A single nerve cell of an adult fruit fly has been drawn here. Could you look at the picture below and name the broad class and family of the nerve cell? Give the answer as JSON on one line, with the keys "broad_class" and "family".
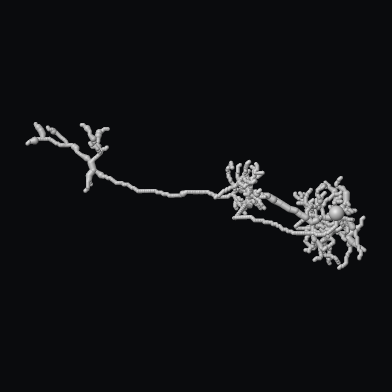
{"broad_class": "optic-lobe intrinsic neuron", "family": "Y"}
